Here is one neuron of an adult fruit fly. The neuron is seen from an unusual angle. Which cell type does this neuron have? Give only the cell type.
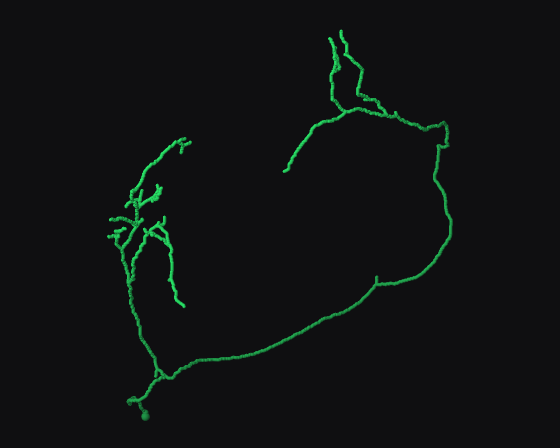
PS357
